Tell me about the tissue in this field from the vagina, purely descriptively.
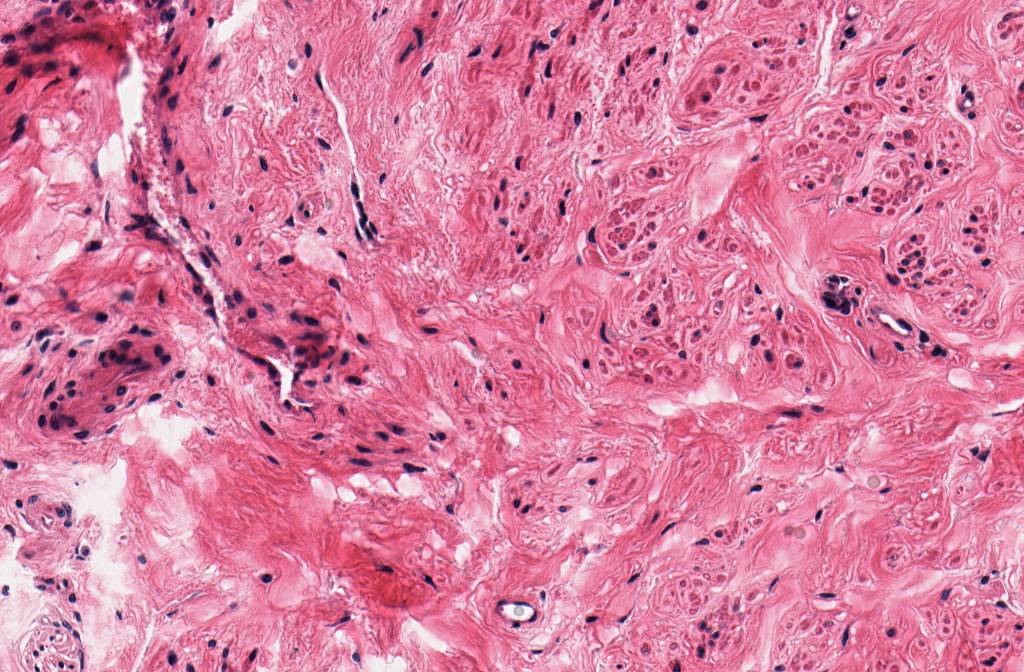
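First, the field is dense pink fibrous tissue holding many small rounded cell bundles, crowded most in the right half. Second, each bundle is rounded to oval and set apart from its neighbours by bands of collagen. Third, the stroma between them is dense eosinophilic collagen with scattered spindle-shaped nuclei. Finally, near the bottom centre lies a small thin-walled vessel with an empty lumen.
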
